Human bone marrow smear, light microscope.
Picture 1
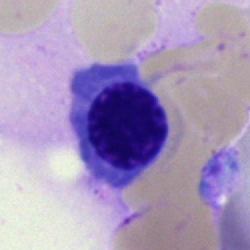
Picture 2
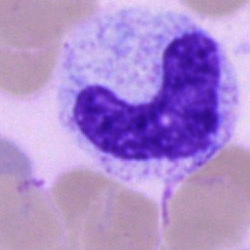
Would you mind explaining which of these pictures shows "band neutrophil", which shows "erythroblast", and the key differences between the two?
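Picture 1: erythroblast. Picture 2: band neutrophil. Outline: irregular and angular in the erythroblast; roughly round in the band neutrophil. Chromatin: dark and coarsely clumped in both, dark purple in the band neutrophil; no nucleolus seen in either.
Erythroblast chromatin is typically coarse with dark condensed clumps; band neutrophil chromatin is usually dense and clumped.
Nucleus position: erythroblast, off-centre toward the right.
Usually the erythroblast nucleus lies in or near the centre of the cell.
Cytoplasm: deep blue without granules in the erythroblast; a moderate amount of pale lilac filling the hollow of the nuclear curve in the band neutrophil.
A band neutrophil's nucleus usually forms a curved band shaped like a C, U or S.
Extra: a thin thread-like strand runs downward from the bottom of the band neutrophil.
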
